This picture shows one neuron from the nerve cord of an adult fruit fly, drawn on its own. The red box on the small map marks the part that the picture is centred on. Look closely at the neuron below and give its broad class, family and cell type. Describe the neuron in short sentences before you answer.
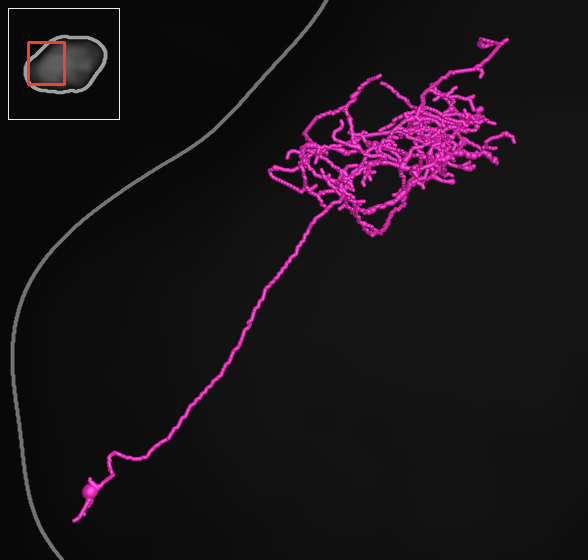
Dozens of branch ends can be seen. In this view it is about as wide as it is tall. It is a nerve-cord intrinsic neuron. The family is hemilineage 16B. The cell type is IN16B059.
